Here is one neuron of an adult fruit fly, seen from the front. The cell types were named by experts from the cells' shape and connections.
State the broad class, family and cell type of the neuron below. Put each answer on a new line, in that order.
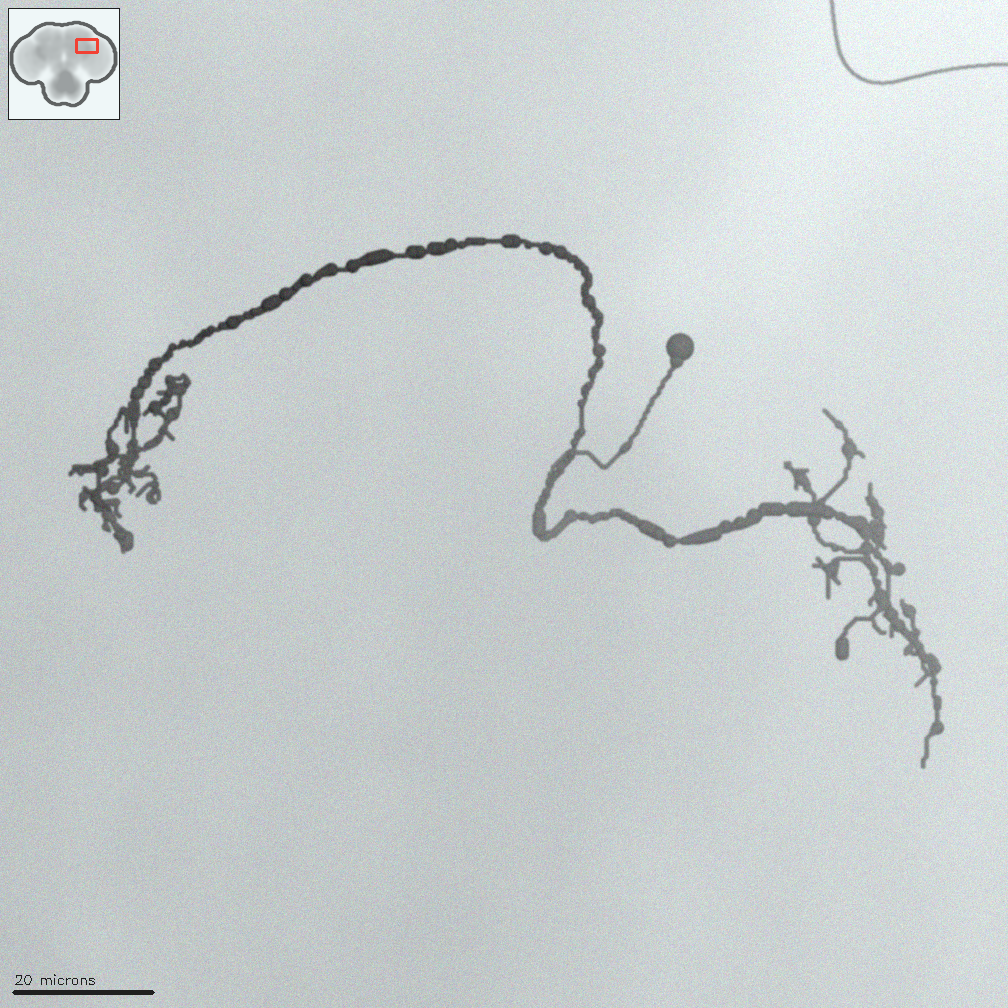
visual projection neuron
hemilineage VPNd3
LC9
